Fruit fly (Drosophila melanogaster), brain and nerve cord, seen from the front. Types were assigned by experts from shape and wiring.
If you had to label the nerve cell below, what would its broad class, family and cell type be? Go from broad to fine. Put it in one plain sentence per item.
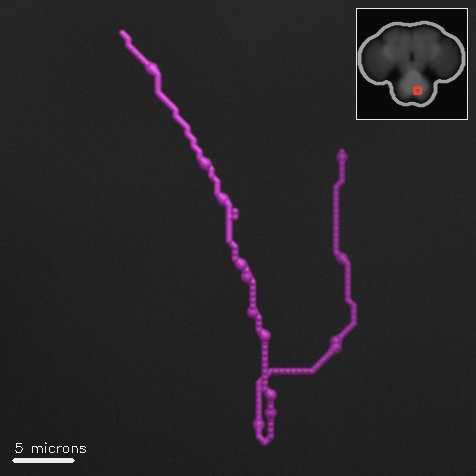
A sensory neuron entering the nerve cord of class mechanosensory tactile, type SNta29.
